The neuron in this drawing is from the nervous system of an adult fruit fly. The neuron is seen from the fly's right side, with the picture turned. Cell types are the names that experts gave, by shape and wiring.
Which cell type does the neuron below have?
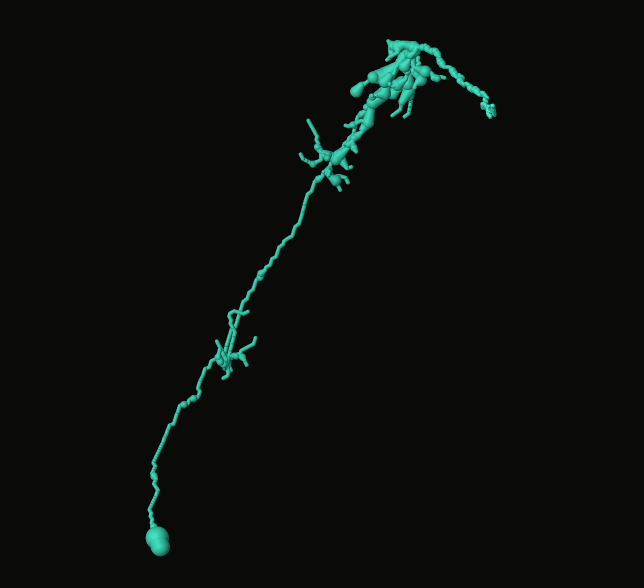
C3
